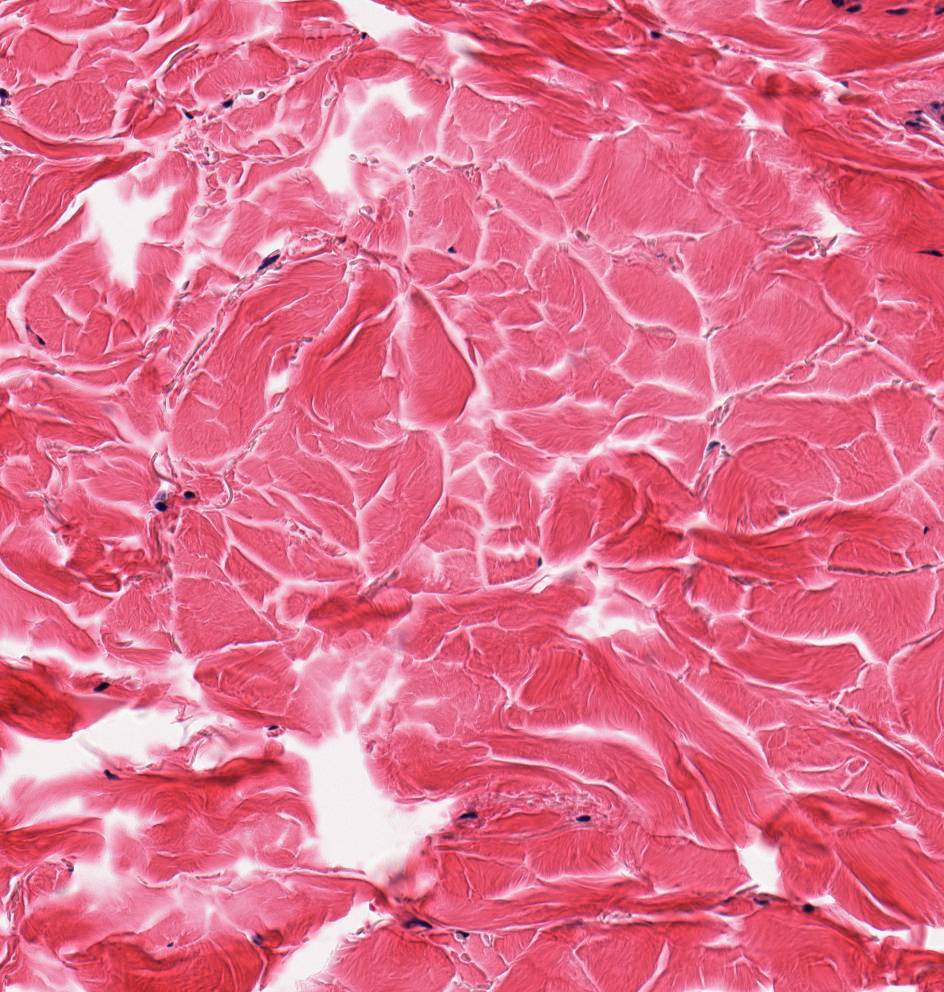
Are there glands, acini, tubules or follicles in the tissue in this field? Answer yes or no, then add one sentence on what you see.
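No. No glands, tubules or other lumen-lined units are present in the field.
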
